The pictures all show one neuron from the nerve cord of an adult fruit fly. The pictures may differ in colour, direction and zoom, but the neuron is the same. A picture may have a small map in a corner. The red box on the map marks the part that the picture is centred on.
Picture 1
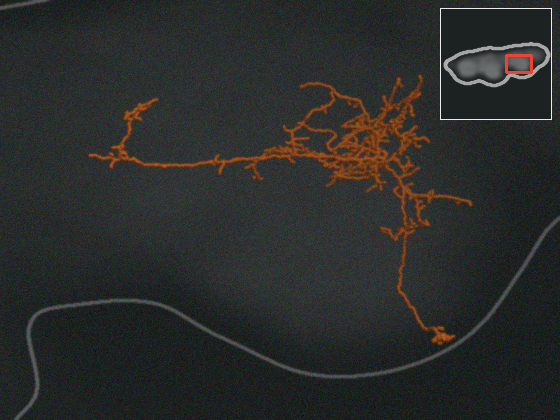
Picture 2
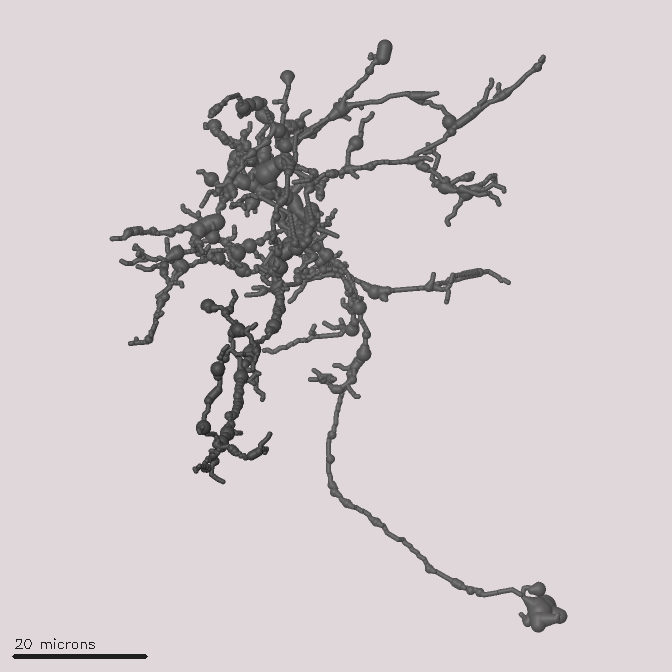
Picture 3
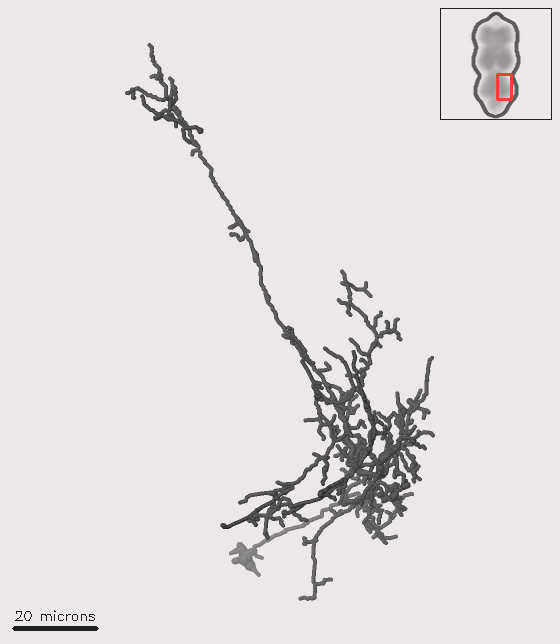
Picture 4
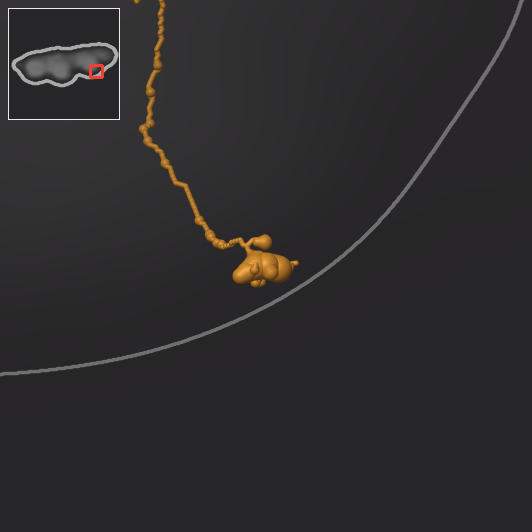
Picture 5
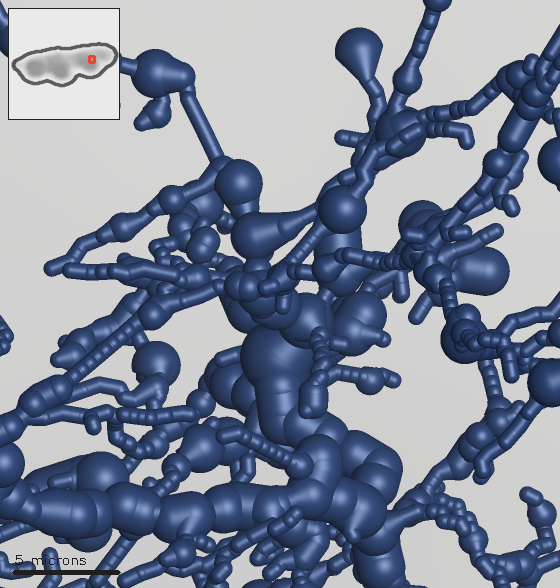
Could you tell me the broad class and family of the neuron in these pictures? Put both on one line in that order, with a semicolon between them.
nerve-cord intrinsic neuron; hemilineage 13A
